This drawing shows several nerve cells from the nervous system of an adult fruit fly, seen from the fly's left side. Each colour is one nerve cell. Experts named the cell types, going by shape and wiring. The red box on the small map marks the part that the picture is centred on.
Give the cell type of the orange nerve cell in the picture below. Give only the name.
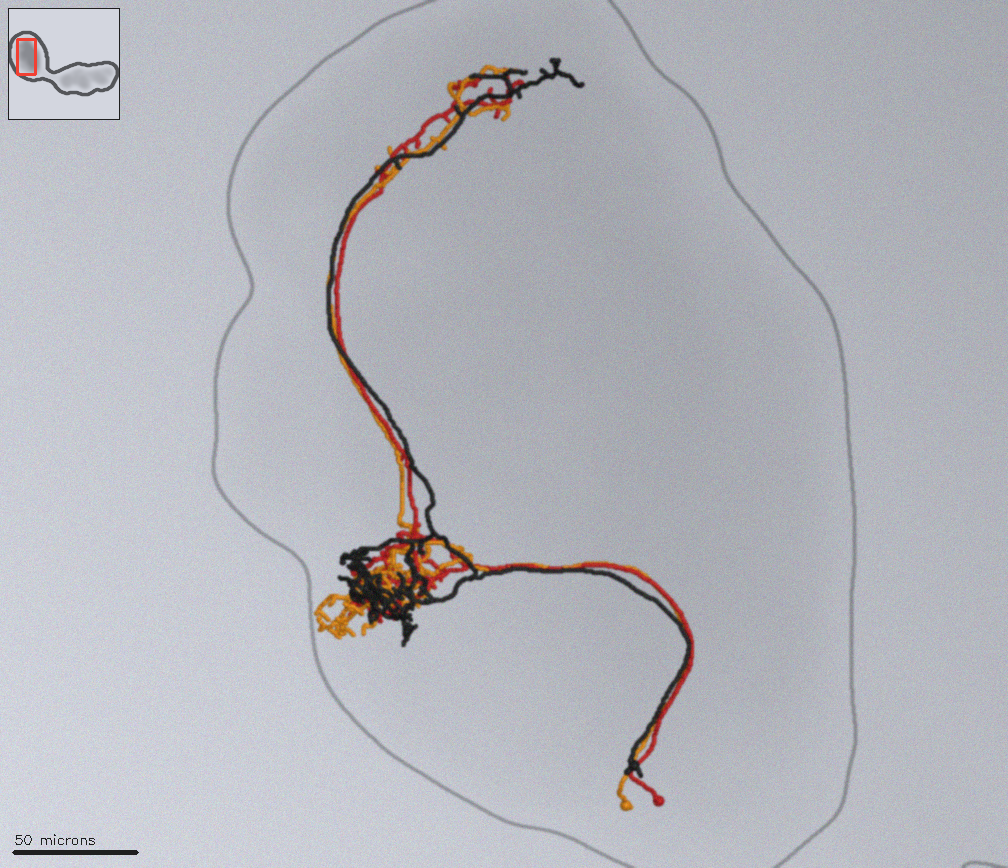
PRW041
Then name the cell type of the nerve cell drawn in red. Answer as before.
PRW037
